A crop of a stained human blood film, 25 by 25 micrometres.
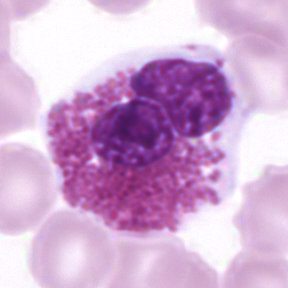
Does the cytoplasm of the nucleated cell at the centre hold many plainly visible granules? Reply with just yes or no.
Yes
